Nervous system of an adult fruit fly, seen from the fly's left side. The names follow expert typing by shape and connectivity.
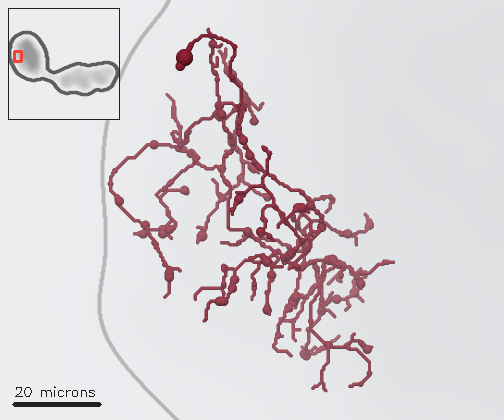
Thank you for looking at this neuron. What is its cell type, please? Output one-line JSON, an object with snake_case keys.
{"cell_type": "lLN13"}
